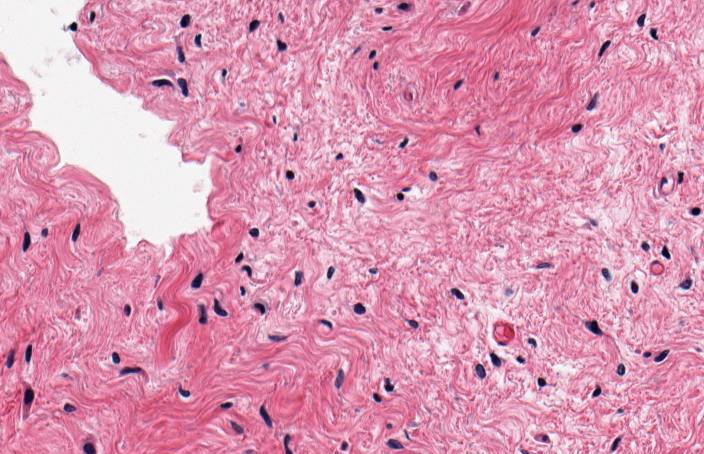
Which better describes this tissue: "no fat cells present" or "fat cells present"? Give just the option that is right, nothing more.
No fat cells present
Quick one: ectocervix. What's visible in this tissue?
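Fibrous connective tissue makes up the whole field, and no epithelium appears anywhere. Its collagen fibres are pink and run in wavy bundles. Scattered among them are dark, small nuclei, mostly elongated to spindle-shaped. These nuclei are sparse and widely spaced throughout the field.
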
